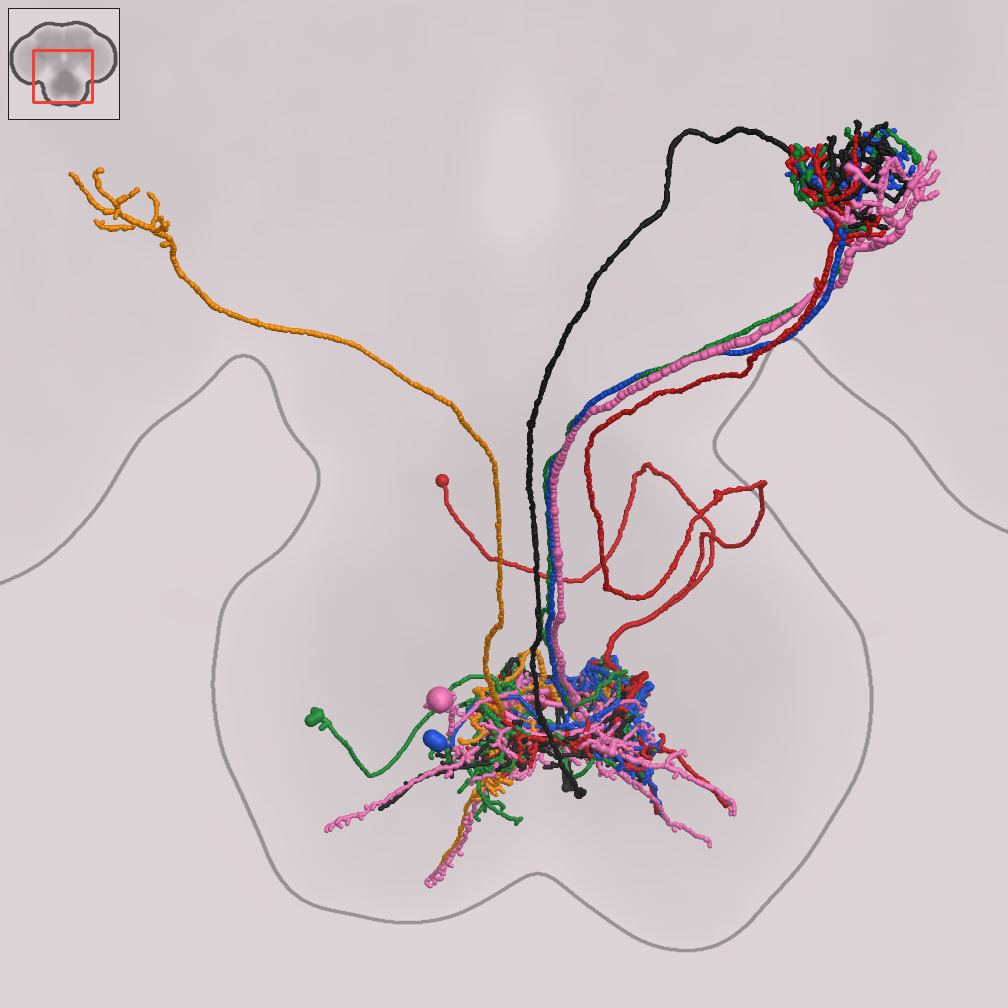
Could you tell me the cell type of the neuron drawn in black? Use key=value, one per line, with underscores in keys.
cell_type=ANXXX098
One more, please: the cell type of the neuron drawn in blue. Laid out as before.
cell_type=AN08B024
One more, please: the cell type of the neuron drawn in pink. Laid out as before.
cell_type=AN08B018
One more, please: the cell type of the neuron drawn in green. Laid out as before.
cell_type=AN08B028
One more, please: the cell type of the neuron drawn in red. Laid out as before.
cell_type=AN19B036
